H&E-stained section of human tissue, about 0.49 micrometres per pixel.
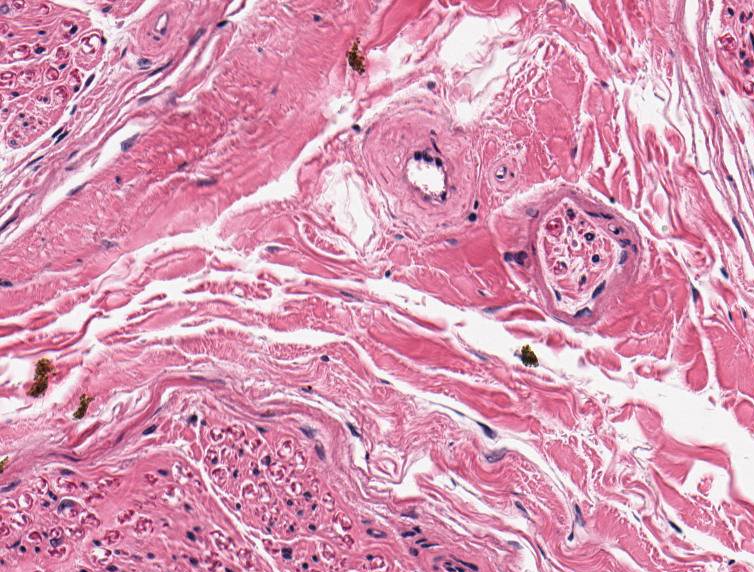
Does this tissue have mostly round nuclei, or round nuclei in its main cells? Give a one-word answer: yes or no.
No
